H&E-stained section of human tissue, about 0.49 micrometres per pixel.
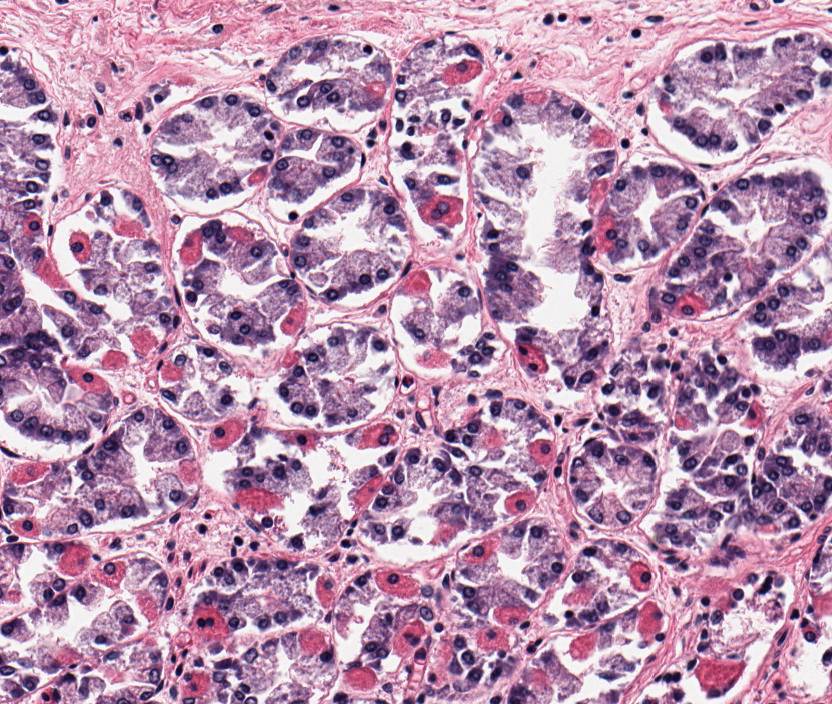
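Stomach, H&E. Look for larger cells, bright pink with a round central nucleus, scattered among the more numerous purple-grey gland cells. Thin pink fibrous strands with small dark nuclei separate the glands. Along the top edge runs a band of pale pink loose fibrous tissue.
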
